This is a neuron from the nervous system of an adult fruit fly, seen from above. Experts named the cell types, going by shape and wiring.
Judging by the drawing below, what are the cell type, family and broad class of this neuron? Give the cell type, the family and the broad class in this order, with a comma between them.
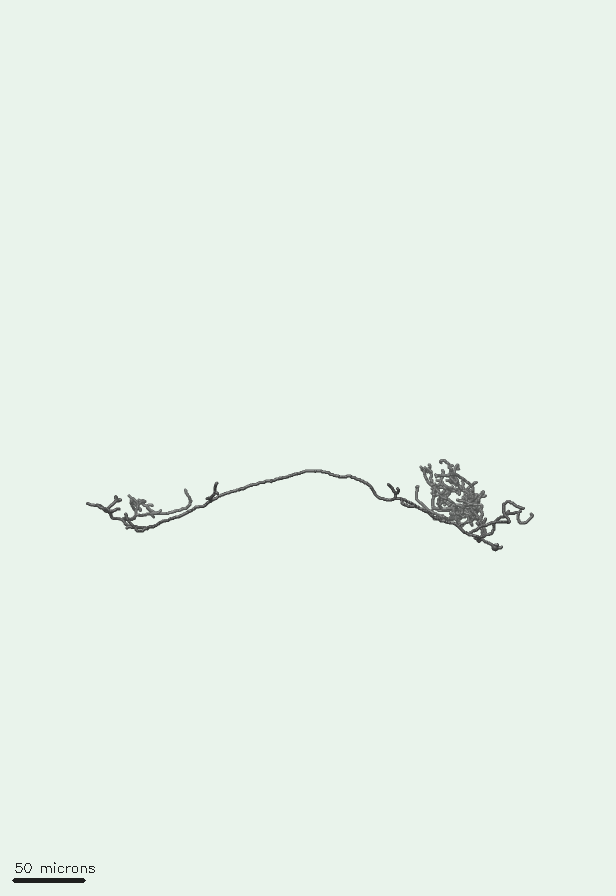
WED089, hemilineage LHp2, central-brain intrinsic neuron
